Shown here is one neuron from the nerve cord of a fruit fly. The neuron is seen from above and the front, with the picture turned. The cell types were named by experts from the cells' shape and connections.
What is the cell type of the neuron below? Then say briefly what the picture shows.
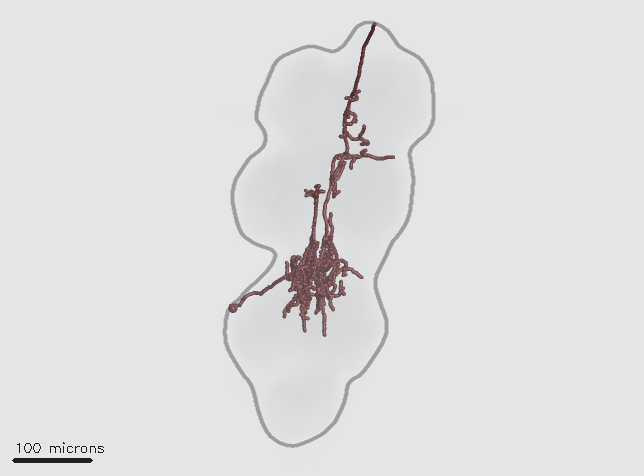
The cell type is AN08B016. It is an ascending neuron. By the scale bar it is about 400 microns tall in this view. As drawn here it is taller than it is wide.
